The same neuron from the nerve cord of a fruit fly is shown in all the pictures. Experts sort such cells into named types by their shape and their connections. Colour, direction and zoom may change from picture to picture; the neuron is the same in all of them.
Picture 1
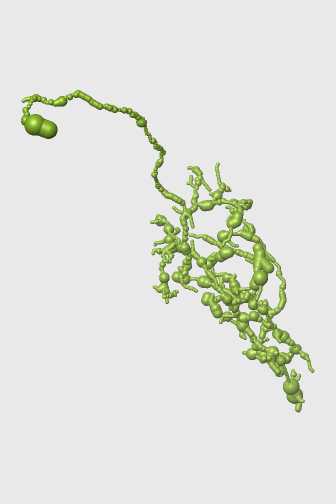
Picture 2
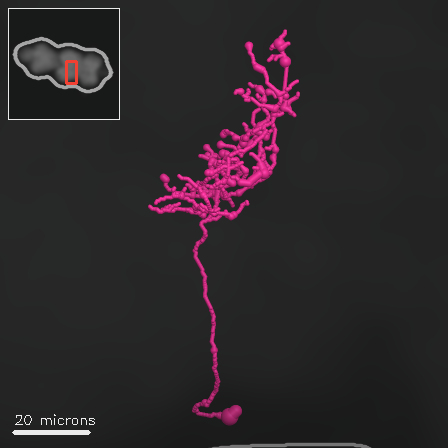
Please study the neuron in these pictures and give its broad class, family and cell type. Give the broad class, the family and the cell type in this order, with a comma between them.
nerve-cord intrinsic neuron, hemilineage 09A, IN09A044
